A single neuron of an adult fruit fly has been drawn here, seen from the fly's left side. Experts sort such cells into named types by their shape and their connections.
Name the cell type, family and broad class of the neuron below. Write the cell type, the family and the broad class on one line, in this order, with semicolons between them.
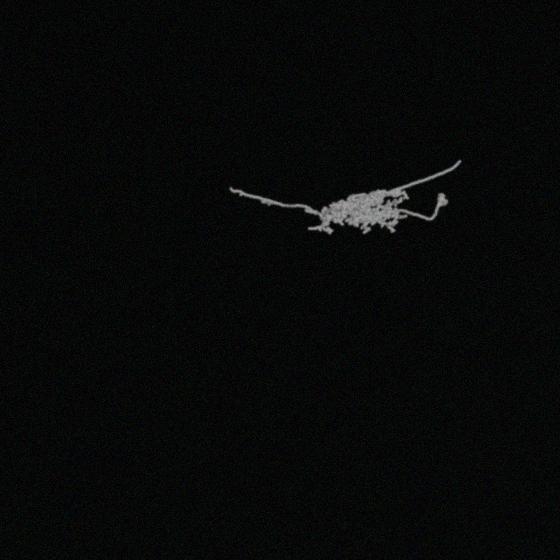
MNad31; hemilineage 03B; motor neuron of the nerve cord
